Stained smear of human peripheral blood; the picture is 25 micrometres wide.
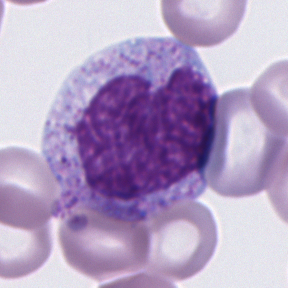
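Myelocyte: the nucleus, filling about 60% of the cell's area, has a notch in its upper edge, giving a folded, bean-like outline. Chromatin is fine and stringy rather than densely clumped, and fine purplish-pink granules dust the cytoplasm. The nucleus sits toward the right, leaving a wider band of cytoplasm on the left.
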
